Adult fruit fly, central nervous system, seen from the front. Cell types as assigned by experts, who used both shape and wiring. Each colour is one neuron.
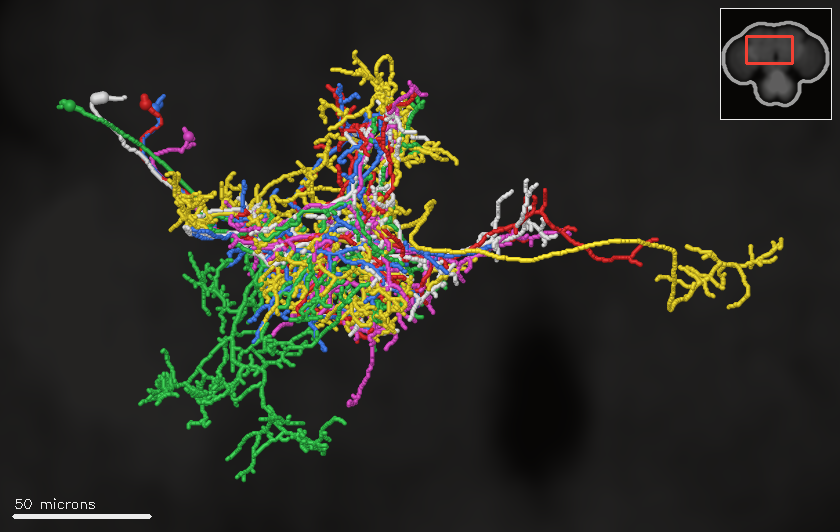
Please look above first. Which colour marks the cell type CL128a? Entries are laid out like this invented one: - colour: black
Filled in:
- colour: green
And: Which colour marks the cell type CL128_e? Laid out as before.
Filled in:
- colour: white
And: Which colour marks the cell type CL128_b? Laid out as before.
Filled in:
- colour: blue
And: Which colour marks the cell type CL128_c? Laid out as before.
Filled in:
- colour: red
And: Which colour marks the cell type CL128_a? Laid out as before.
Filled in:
- colour: magenta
